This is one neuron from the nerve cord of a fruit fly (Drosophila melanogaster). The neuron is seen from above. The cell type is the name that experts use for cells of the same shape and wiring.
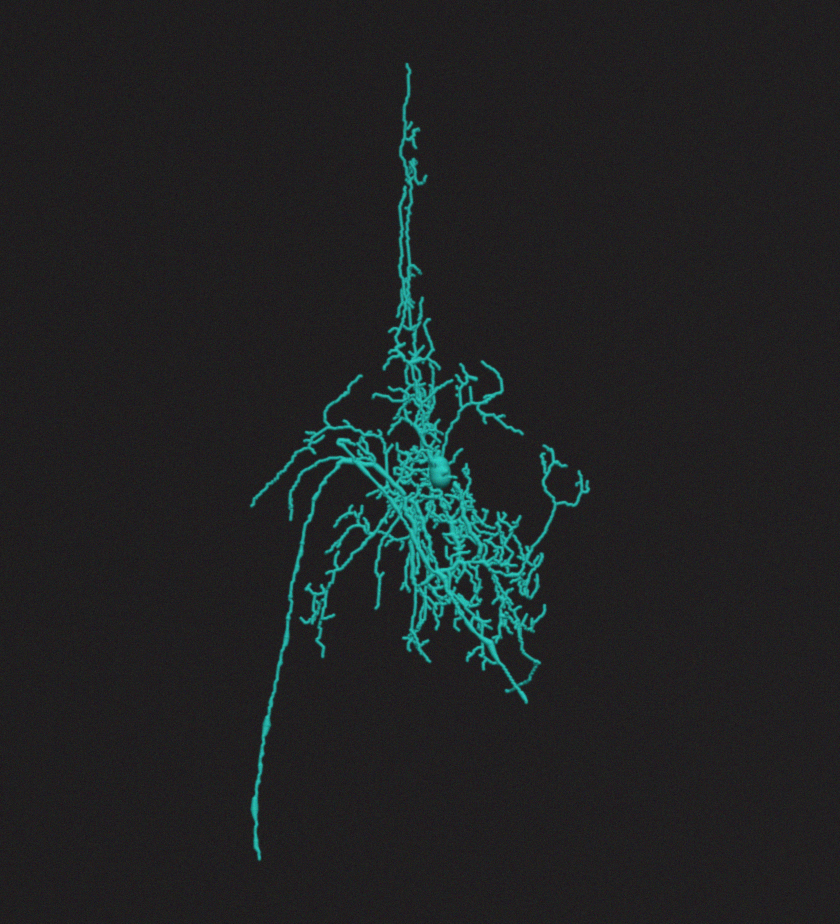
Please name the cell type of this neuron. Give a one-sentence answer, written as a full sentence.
This neuron is of the type ENXXX128.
